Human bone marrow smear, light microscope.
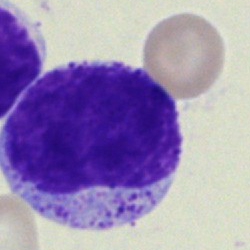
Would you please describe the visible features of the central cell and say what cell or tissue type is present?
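The nucleus occupies the upper part of the cell, and its chromatin stains a deep purple throughout. The cytoplasm lies mainly below the nucleus, forming a crescent along the lower edge of the cell, and contains scattered dark purple granules. The cell in the middle is a myelocyte.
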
